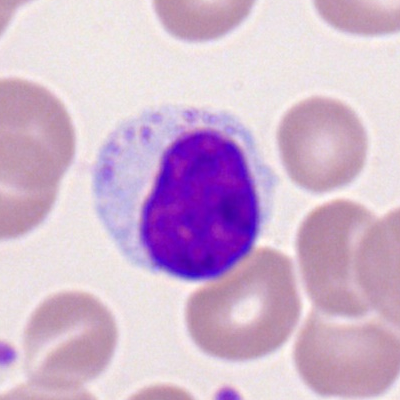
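Lymphocyte, the cell in the middle of this stained human blood smear. Its outline is roughly round, and the chromatin is dense, dark purple and coarsely clumped. You'll notice a few reddish-purple granules in the cytoplasm, mostly toward its upper edge; there are no vacuoles, though.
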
